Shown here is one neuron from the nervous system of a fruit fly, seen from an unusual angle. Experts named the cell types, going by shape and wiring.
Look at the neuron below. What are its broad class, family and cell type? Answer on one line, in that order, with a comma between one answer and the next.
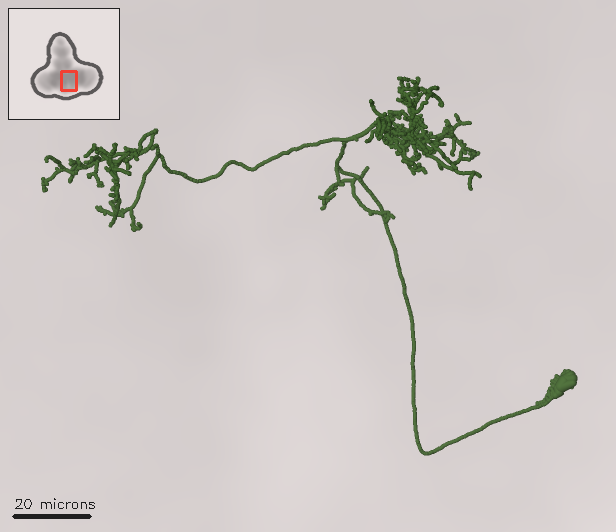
central-brain intrinsic neuron, hemilineage LB6, PS353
